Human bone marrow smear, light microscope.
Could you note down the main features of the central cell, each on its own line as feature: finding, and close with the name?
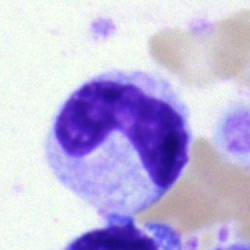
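Granules: fine and faint, so look carefully
Cytoplasm: pale lilac
Chromatin: dense, dark purple
Nucleus: a curved band, an inverted U opening downward
Name: band neutrophil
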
